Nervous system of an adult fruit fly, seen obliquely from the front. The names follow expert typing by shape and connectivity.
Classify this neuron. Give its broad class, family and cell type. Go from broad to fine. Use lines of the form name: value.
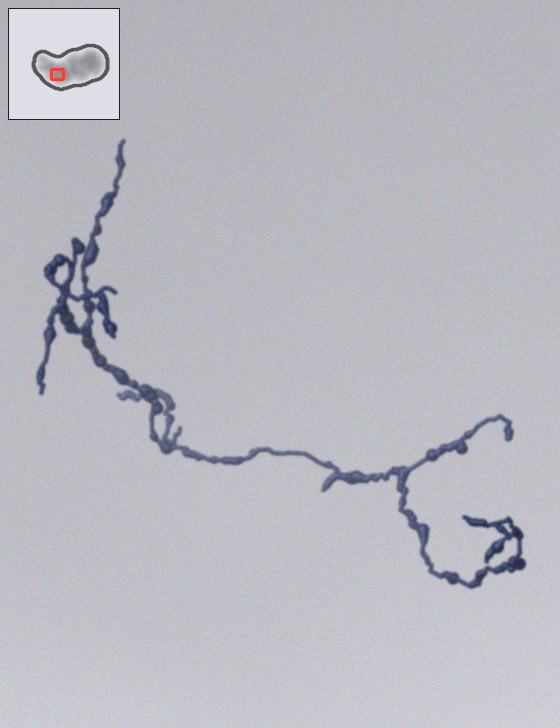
broad class: sensory neuron entering the nerve cord
family: class mechanosensory proprioceptive
cell type: SNpp48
